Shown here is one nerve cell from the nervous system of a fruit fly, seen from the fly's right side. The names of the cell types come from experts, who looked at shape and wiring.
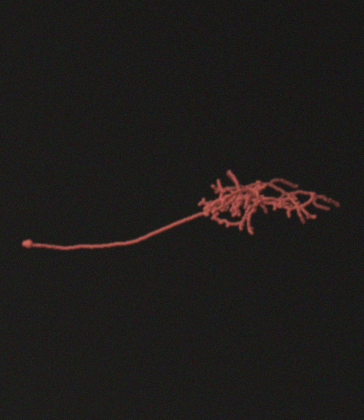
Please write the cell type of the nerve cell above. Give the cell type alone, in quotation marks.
"IN06A097"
